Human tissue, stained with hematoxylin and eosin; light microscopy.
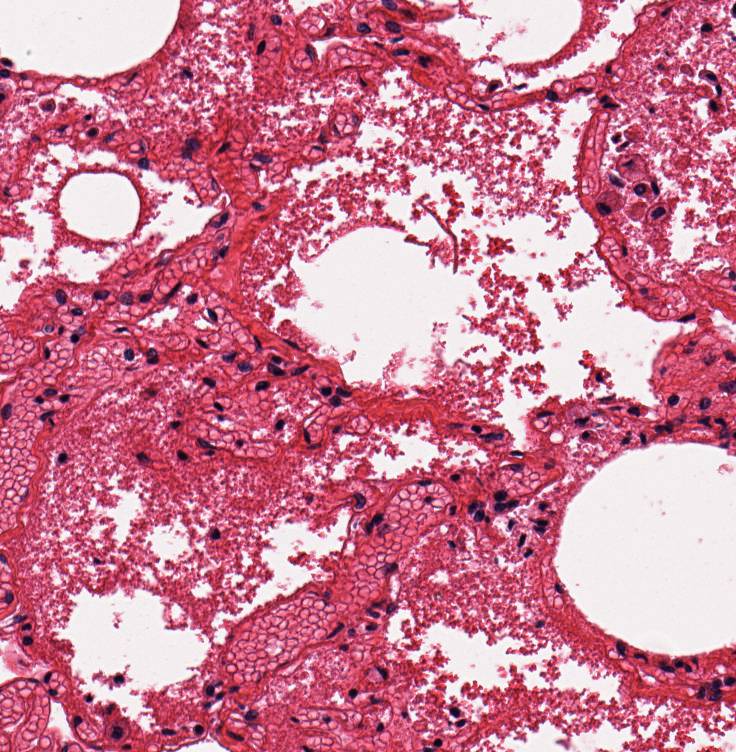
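Lung: thin, branching pink partitions divide the field into irregular spaces, not solid sheets of cells. Within the partitions, closely packed small pale-centred rounded profiles form a honeycomb, clearest along left and lower edges. Small, dark, oval nuclei sit sparsely along them; I see no glands.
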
